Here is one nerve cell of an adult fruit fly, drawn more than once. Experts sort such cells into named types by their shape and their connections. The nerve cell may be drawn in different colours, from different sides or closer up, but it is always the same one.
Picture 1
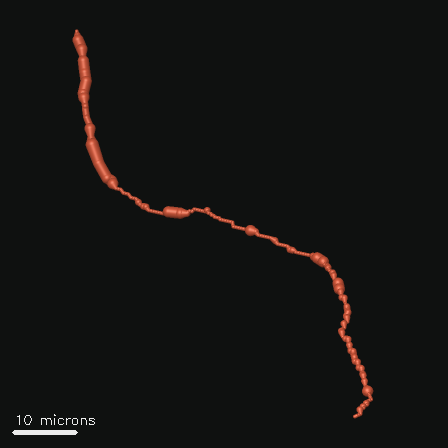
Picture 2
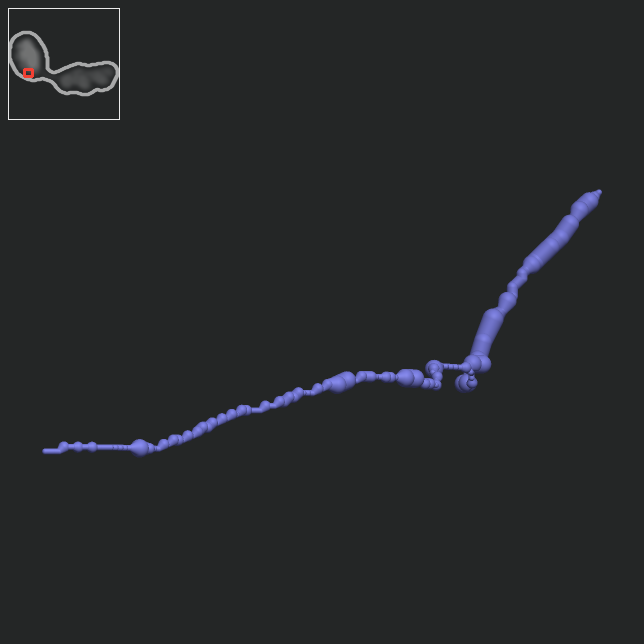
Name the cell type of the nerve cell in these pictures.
R8p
